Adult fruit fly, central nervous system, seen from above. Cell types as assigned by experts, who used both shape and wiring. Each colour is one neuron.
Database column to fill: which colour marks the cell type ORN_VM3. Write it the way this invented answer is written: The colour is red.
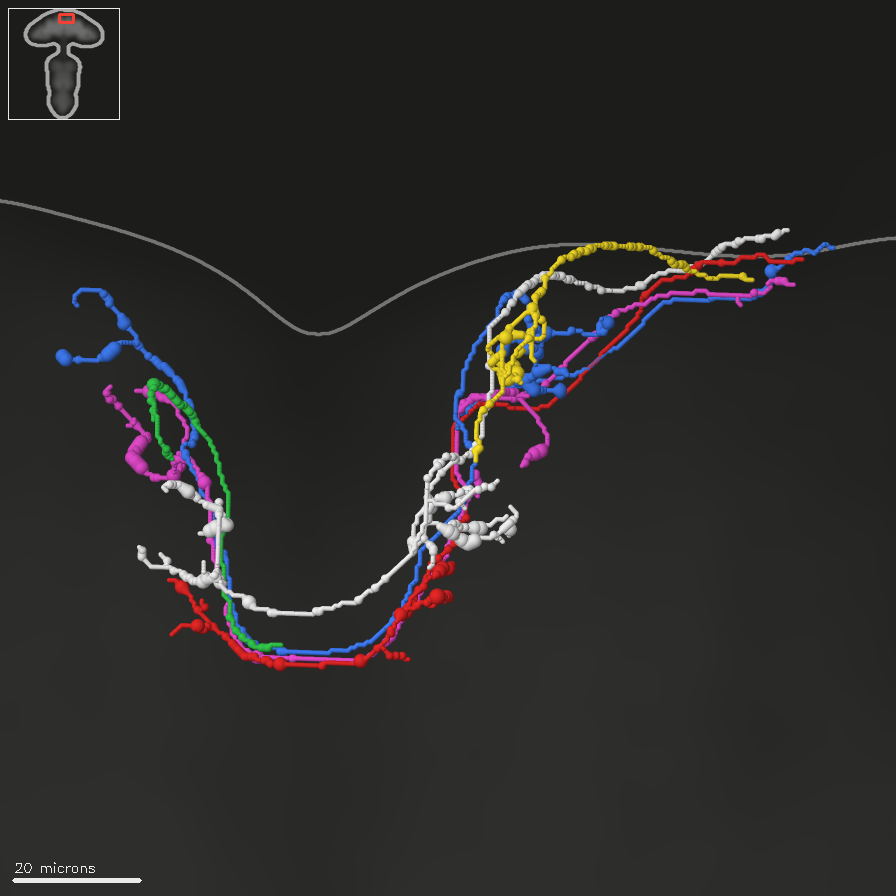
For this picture: The colour is magenta.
